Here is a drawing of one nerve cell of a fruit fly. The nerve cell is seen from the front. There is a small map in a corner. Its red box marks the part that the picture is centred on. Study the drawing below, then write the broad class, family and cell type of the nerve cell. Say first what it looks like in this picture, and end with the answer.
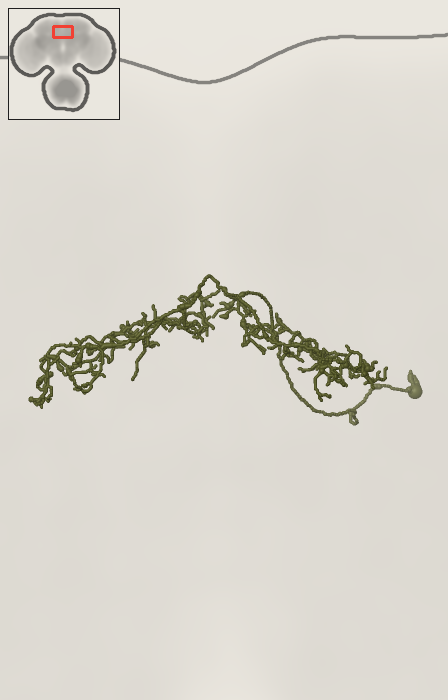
Its cell body lies on the right of the picture. The picture shows dozens of branch ends. This is a central-brain intrinsic neuron. The family is hemilineage DM6_dorso_medial. It is of cell type FB7J.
